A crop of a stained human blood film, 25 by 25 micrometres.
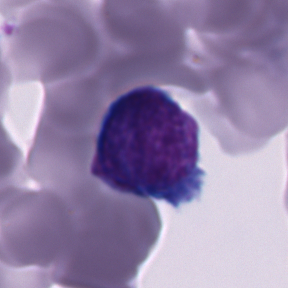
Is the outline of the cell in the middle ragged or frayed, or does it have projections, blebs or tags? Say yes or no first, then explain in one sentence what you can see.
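Yes. Fine, short, hair-like projections fringe the lower right border of the cell.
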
